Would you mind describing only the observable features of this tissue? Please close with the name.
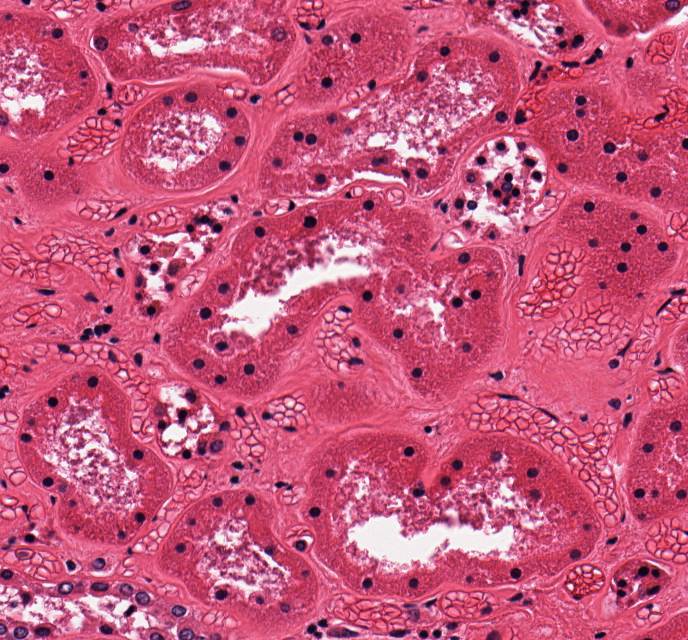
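First, each tubule is lined by one layer of cuboidal to low columnar epithelial cells. Second, their cytoplasm is abundant, granular, deeply eosinophilic. Third, nuclei are small, round, dark, well apart. Fourth, borders between neighbouring cells are indistinct. This is renal cortex.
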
